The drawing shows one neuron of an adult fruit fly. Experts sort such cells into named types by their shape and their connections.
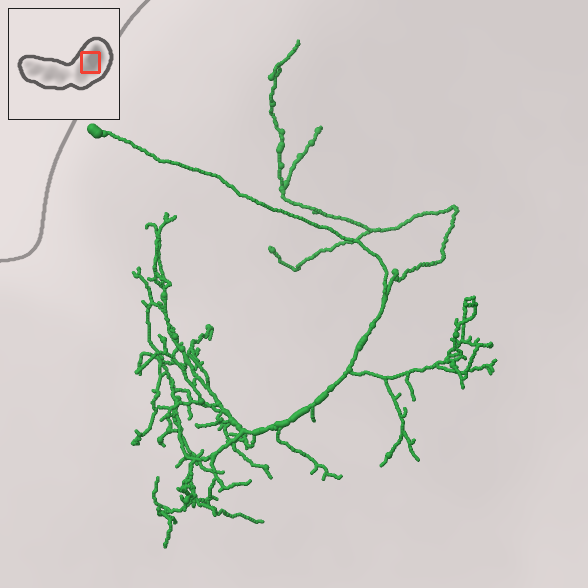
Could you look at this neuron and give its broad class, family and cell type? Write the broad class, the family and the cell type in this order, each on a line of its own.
central-brain intrinsic neuron
hemilineage VLPp2
WED128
